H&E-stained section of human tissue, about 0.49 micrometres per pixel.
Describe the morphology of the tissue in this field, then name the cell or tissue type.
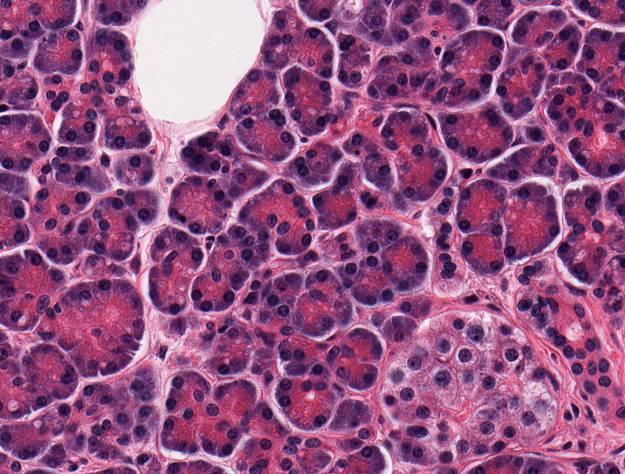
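Rounded acini, closely packed, fill most of the field. Acinar cells have dark purple basal and pink granular apical cytoplasm, their round dark nuclei lying toward each acinus's outer edge. A rounded cluster of pale-staining cells, unlike the surrounding acini, lies lower right. This is pancreas.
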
